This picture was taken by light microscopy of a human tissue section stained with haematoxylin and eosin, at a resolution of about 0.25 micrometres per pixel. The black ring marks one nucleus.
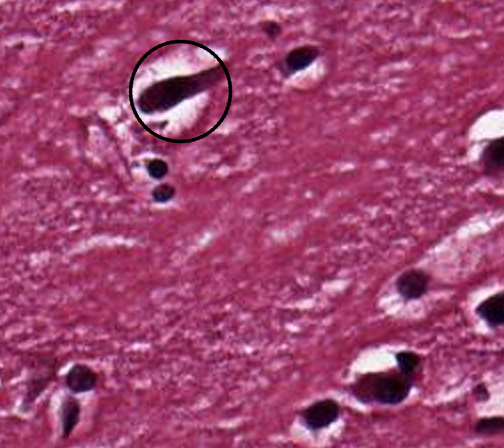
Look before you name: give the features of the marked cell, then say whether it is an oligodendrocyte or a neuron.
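The cell body is elongated, with a broad lower-left end that tapers into a single long process pointing up and to the right. The whole cell stains evenly very dark, so a separate nucleus cannot be told apart from the cytoplasm. Two small, round, dark nuclei sit just below the cell and are much smaller than it. Type of cell: neuron.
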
